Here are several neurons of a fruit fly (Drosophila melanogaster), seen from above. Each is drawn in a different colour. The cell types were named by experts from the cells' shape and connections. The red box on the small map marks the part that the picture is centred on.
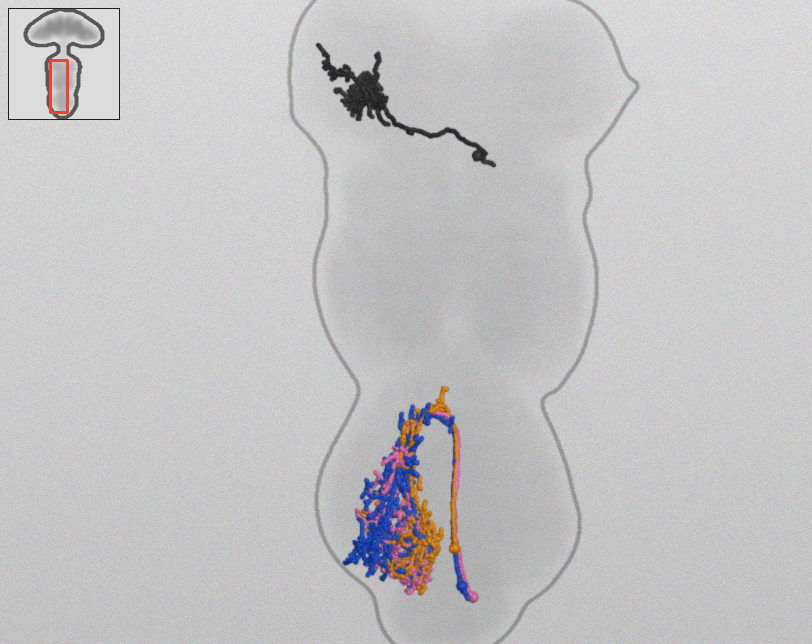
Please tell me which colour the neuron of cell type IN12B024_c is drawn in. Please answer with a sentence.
The colour is blue.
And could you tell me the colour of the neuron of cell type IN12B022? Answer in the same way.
The colour is orange.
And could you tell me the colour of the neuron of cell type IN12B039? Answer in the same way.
The colour is black.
